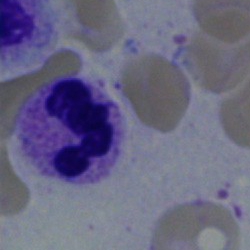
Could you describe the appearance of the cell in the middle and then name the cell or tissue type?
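The outline, first of all, is round and smooth. Inside, the chromatin is dark purple and densely clumped, and I see no nucleoli in the nucleus. Nor are there any vacuoles in the cytoplasm. This is a segmented neutrophil.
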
